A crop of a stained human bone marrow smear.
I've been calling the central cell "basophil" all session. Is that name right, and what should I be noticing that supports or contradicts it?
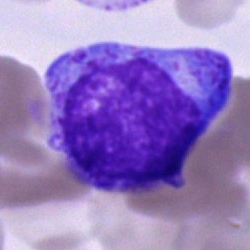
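The cell has an irregular, somewhat angular outline rather than a smoothly round one. Its nucleus lies toward the lower left, leaving a wider band of blue cytoplasm at the upper right. The chromatin is dark purple and finely mottled, with small paler spots scattered through it. Pale, out-of-focus red cells lie on both sides of it.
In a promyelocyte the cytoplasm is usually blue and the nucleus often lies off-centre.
Both features agree with this cell.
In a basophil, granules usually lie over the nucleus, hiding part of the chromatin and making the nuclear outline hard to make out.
Here the fine mottling of the chromatin is scattered through the nucleus, which tells against basophil. The cell is a promyelocyte, not a basophil.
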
